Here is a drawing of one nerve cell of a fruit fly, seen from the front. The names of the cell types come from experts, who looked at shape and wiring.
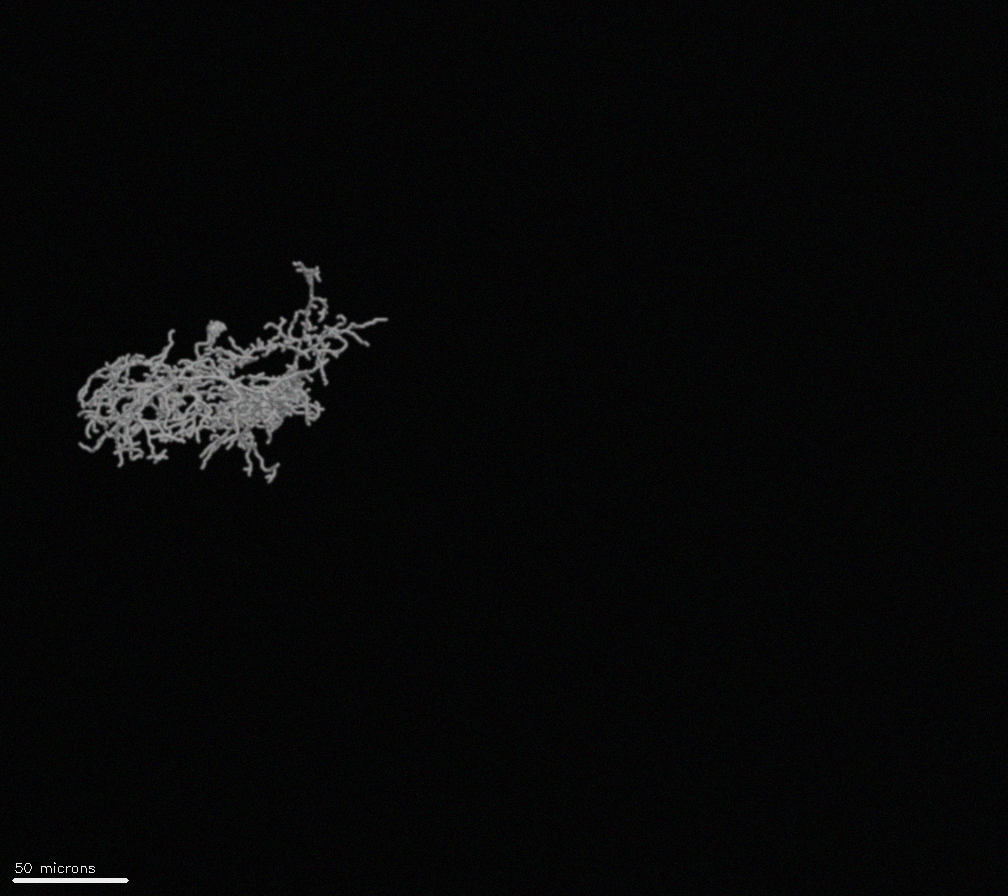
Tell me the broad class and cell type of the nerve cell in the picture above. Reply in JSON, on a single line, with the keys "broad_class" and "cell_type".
{"broad_class": "central-brain intrinsic neuron", "cell_type": "AVLP464"}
